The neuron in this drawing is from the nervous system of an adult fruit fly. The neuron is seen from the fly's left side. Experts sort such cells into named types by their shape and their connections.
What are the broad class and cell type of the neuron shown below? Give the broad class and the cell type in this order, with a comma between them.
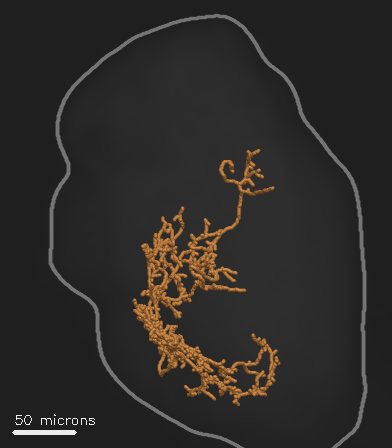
central-brain intrinsic neuron, GNG548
